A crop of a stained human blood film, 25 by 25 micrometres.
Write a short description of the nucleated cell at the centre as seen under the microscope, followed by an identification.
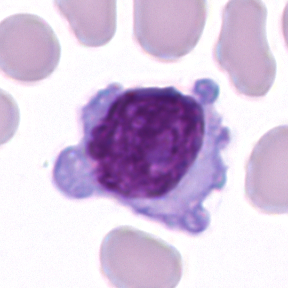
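Start with the nucleus: it is one rounded-oval mass, with no lobes at all. Its chromatin is coarse and clumped, dark purple, with paler gaps between the clumps. Around it the cytoplasm makes only a narrow rim, broadest on the lower right. At the upper right edge, notice a small round bud. This cell is a plasma cell.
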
